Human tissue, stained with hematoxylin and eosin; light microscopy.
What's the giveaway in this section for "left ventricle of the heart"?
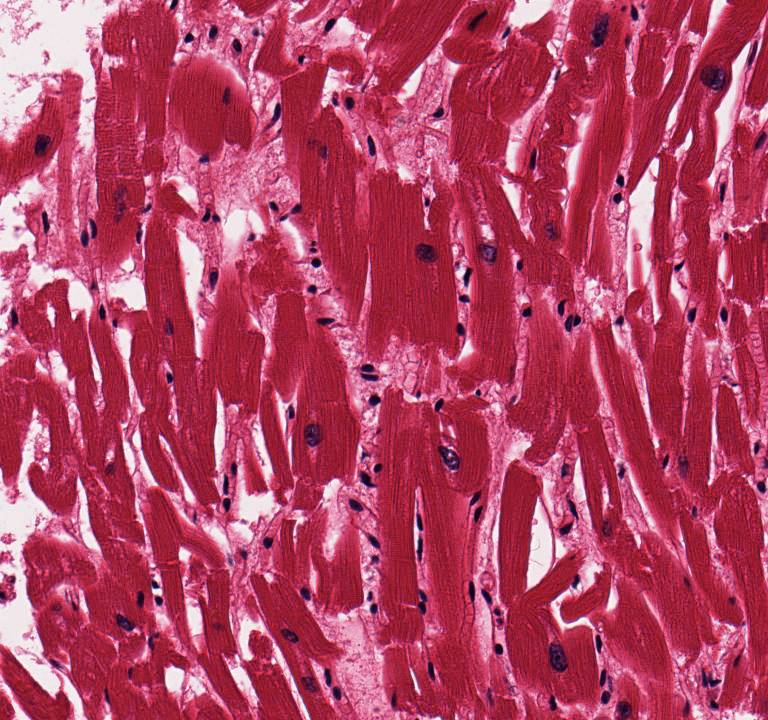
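Item one, the fibres: several branch and join neighbouring fibres.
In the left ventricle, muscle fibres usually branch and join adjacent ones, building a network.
That branching goes with the left ventricle of the heart. Item two, the nuclei: some sit centrally, each surrounded by a pale clear zone of cytoplasm.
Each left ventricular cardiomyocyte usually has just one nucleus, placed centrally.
The central position of these nuclei goes with it too. Item three: no fat cells are seen anywhere in the field. Item four: many fibres are separated by empty clefts, and the upper left corner is pale, with loose debris.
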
